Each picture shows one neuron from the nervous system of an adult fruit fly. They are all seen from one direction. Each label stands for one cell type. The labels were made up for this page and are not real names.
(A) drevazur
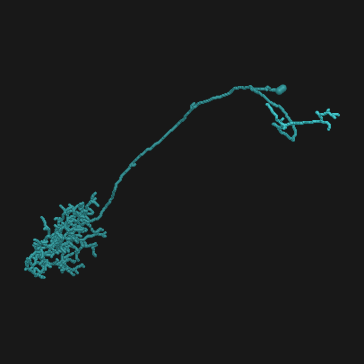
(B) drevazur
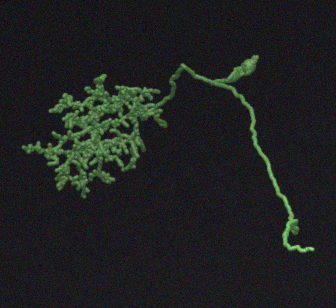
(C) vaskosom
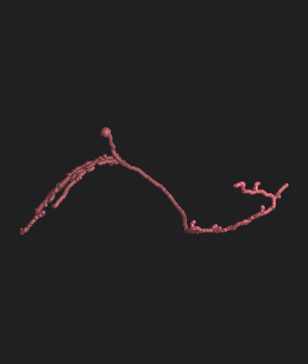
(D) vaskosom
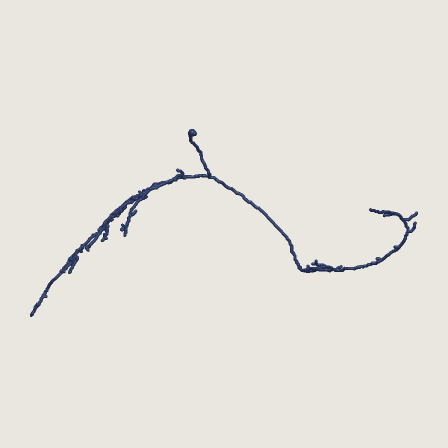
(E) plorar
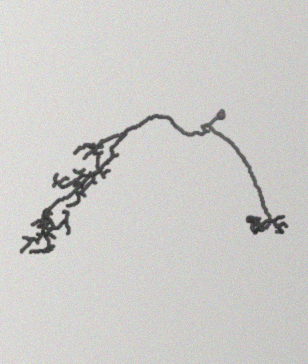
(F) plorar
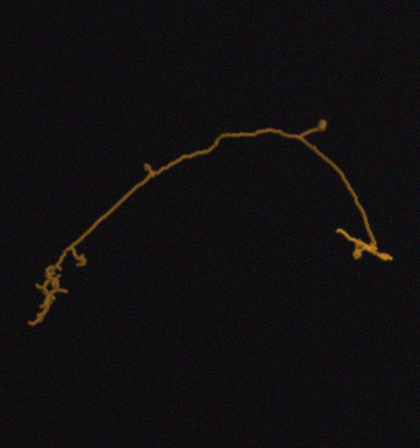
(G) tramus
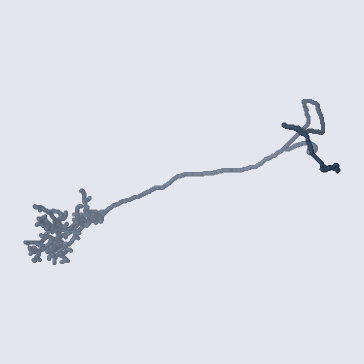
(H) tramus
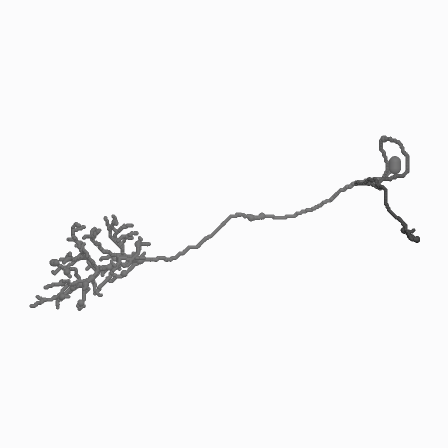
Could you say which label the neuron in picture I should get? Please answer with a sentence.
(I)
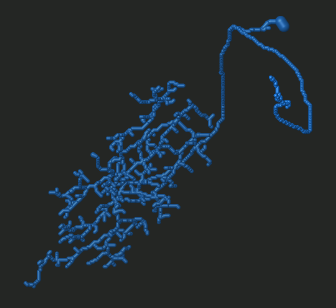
It belongs to drevazur.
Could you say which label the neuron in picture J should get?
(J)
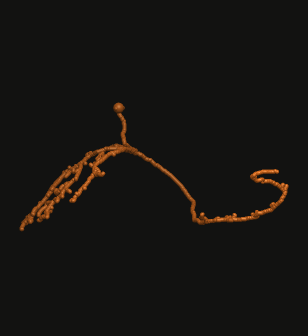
It belongs to vaskosom.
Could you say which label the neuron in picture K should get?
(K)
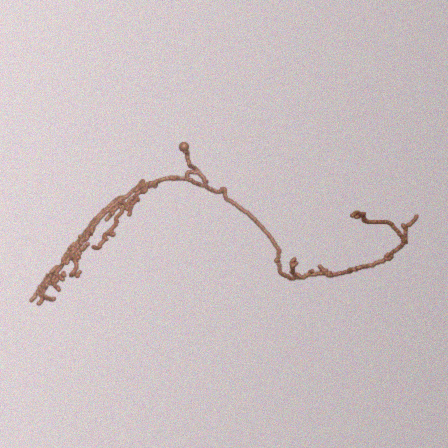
It belongs to vaskosom.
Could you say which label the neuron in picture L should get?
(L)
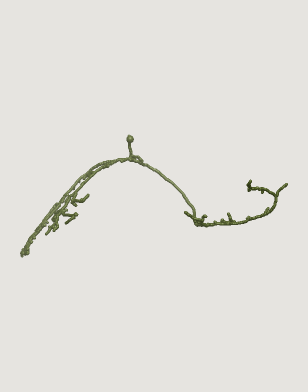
It belongs to vaskosom.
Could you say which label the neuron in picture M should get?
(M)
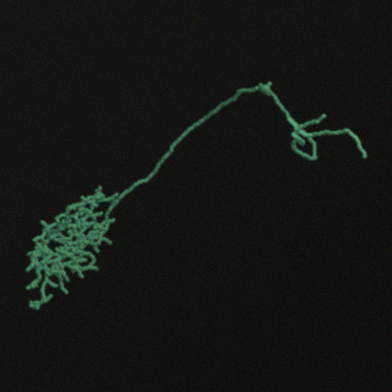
It belongs to drevazur.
